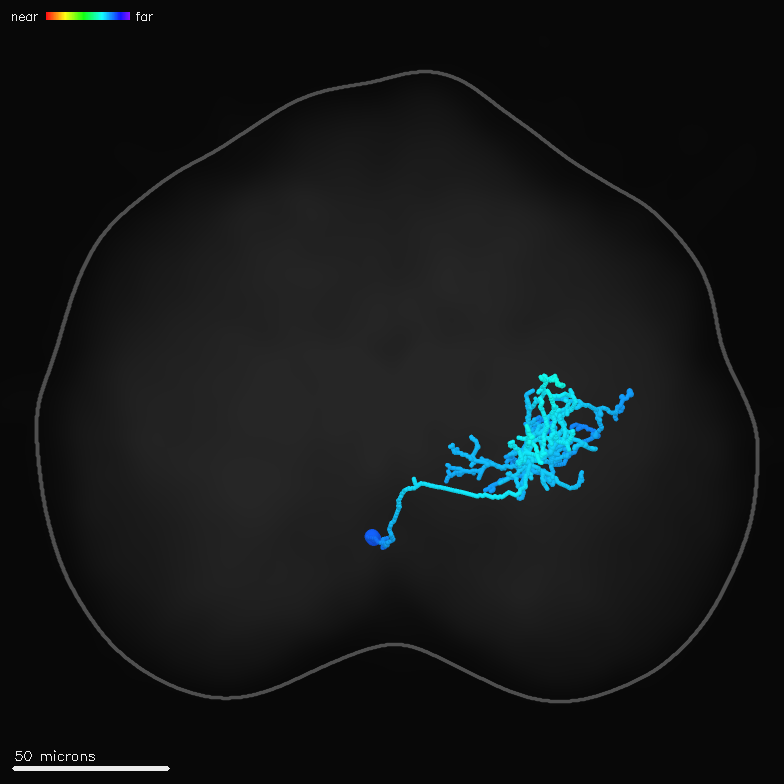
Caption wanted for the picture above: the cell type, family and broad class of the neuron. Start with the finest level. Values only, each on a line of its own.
IN14A074
hemilineage 14A
nerve-cord intrinsic neuron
